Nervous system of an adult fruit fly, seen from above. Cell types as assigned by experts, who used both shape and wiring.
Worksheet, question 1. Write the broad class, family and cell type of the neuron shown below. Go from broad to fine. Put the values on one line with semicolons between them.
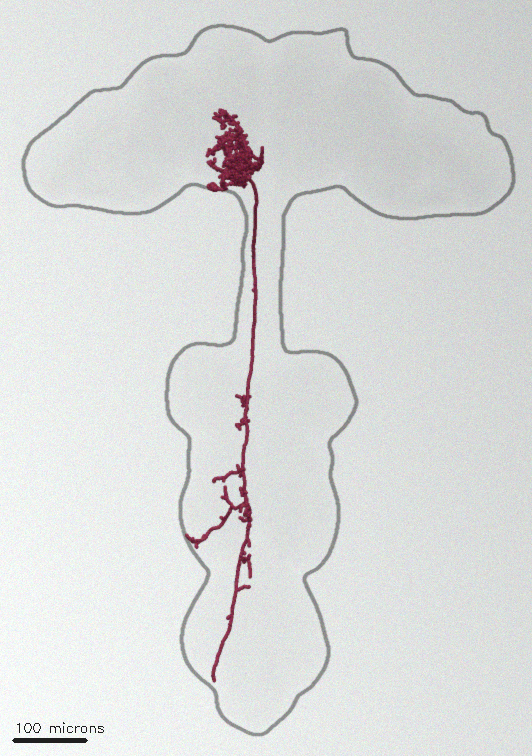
descending neuron; DNpe; DNpe017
